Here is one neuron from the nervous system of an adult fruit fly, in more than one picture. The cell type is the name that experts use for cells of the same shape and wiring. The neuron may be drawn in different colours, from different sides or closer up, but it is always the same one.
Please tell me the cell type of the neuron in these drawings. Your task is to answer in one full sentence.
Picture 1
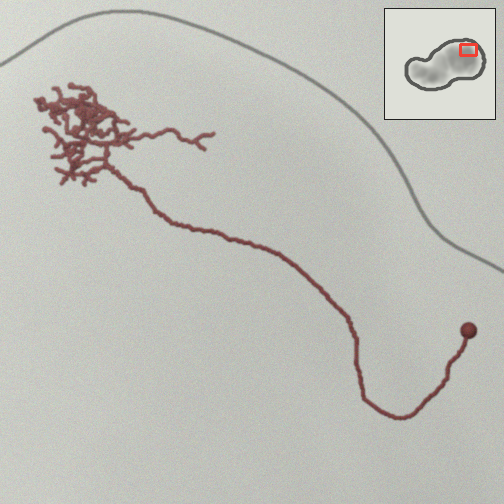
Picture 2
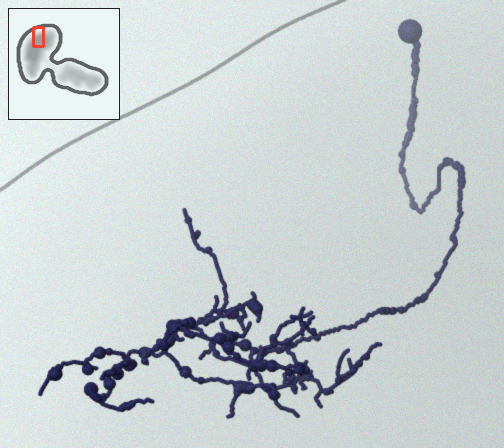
Classified by cell type, this neuron is CB1679.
